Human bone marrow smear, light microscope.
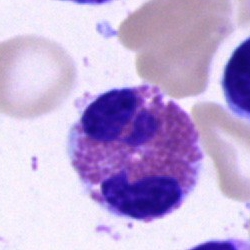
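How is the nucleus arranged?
It is split into separate lobes, with the main masses at the top and bottom of the cell.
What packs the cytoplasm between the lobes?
Coarse, round, pinkish-purple granules.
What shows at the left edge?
A thin, pale bluish rim with few granules.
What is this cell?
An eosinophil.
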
